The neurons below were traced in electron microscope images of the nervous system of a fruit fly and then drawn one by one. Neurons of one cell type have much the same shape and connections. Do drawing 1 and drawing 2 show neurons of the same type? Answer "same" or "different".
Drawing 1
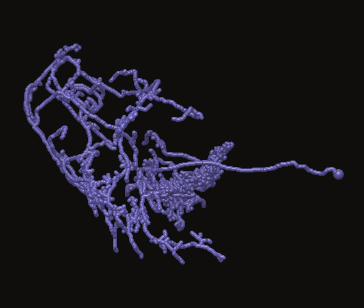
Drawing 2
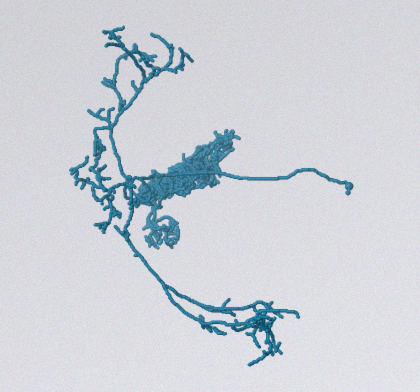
different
